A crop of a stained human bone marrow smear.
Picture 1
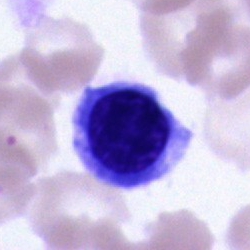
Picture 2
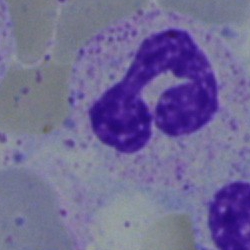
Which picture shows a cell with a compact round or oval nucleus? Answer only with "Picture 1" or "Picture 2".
Picture 1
